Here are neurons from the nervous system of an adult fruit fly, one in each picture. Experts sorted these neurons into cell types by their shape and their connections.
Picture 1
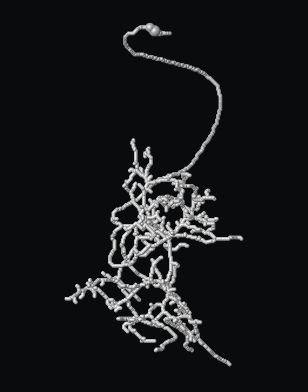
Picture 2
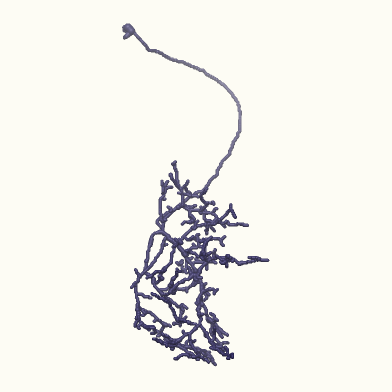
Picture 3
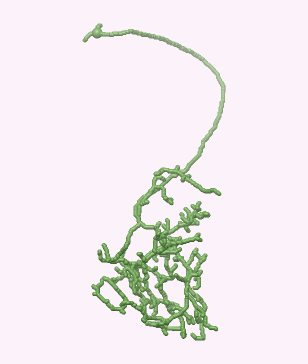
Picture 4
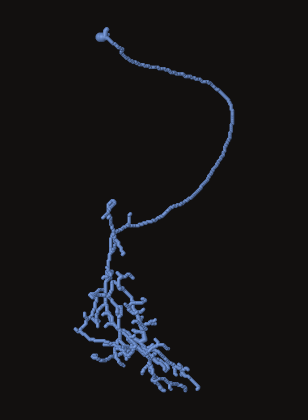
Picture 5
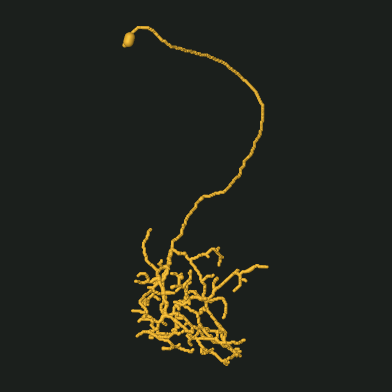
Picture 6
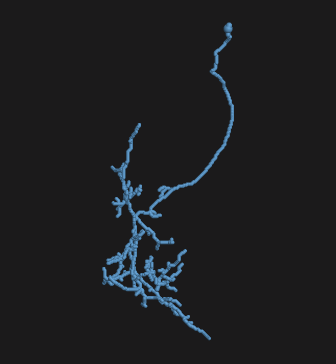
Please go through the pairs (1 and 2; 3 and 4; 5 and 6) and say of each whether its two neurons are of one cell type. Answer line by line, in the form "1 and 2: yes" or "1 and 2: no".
1 and 2: yes
3 and 4: no
5 and 6: no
